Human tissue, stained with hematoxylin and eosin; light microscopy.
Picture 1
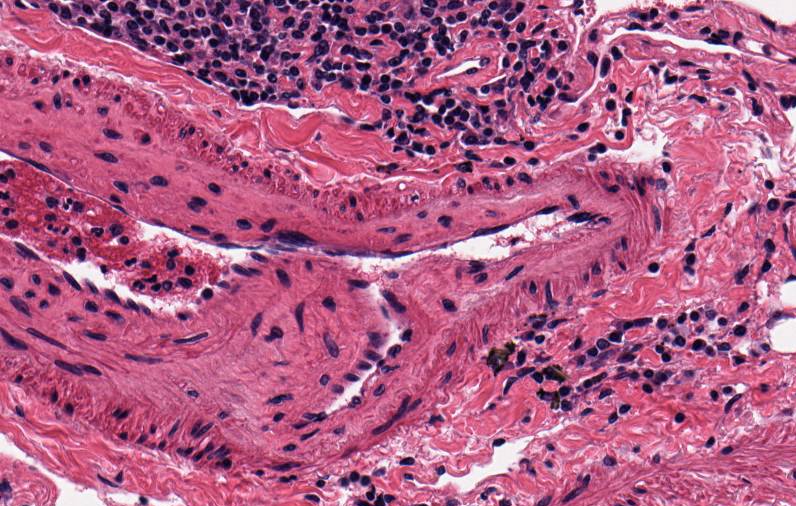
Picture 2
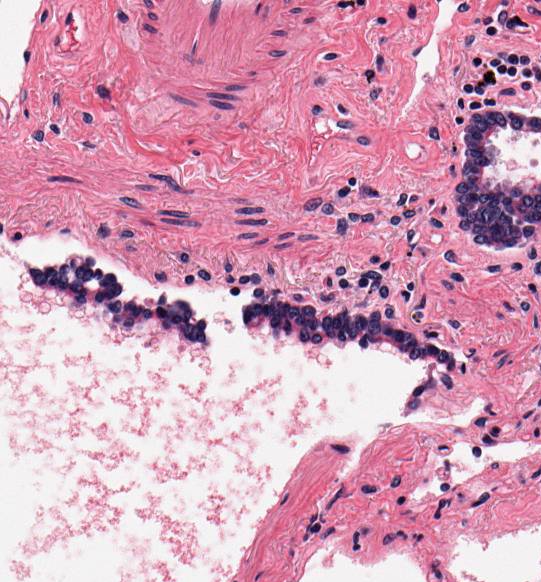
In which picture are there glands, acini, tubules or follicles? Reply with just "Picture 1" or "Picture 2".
Picture 2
